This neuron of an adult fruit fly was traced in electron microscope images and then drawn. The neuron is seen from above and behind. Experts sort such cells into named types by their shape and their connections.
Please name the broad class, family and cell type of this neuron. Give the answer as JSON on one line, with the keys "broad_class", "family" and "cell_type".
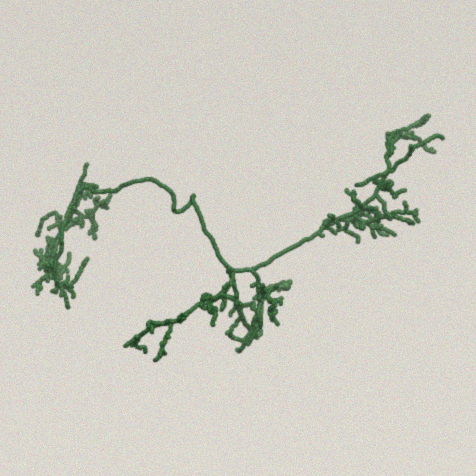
{"broad_class": "nerve-cord intrinsic neuron", "family": "hemilineage 07B", "cell_type": "IN07B029"}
